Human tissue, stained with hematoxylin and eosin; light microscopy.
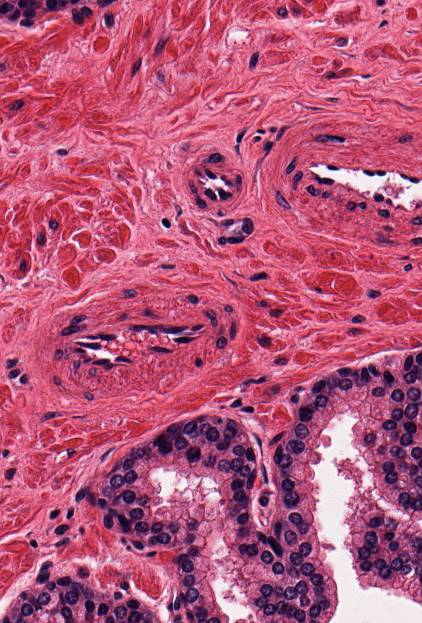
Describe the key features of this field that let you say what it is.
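The field mainly shows fibromuscular stroma. It fills the upper two-thirds as dense tissue built of eosinophilic smooth muscle bundles that run in different directions, some cut across and some lengthwise.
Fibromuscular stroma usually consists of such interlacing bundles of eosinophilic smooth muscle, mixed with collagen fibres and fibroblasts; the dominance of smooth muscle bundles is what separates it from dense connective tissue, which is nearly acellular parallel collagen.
Along the lower part of the field lie glands whose epithelium folds into papillary infoldings projecting into the lumina, with round, darkly stained nuclei.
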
